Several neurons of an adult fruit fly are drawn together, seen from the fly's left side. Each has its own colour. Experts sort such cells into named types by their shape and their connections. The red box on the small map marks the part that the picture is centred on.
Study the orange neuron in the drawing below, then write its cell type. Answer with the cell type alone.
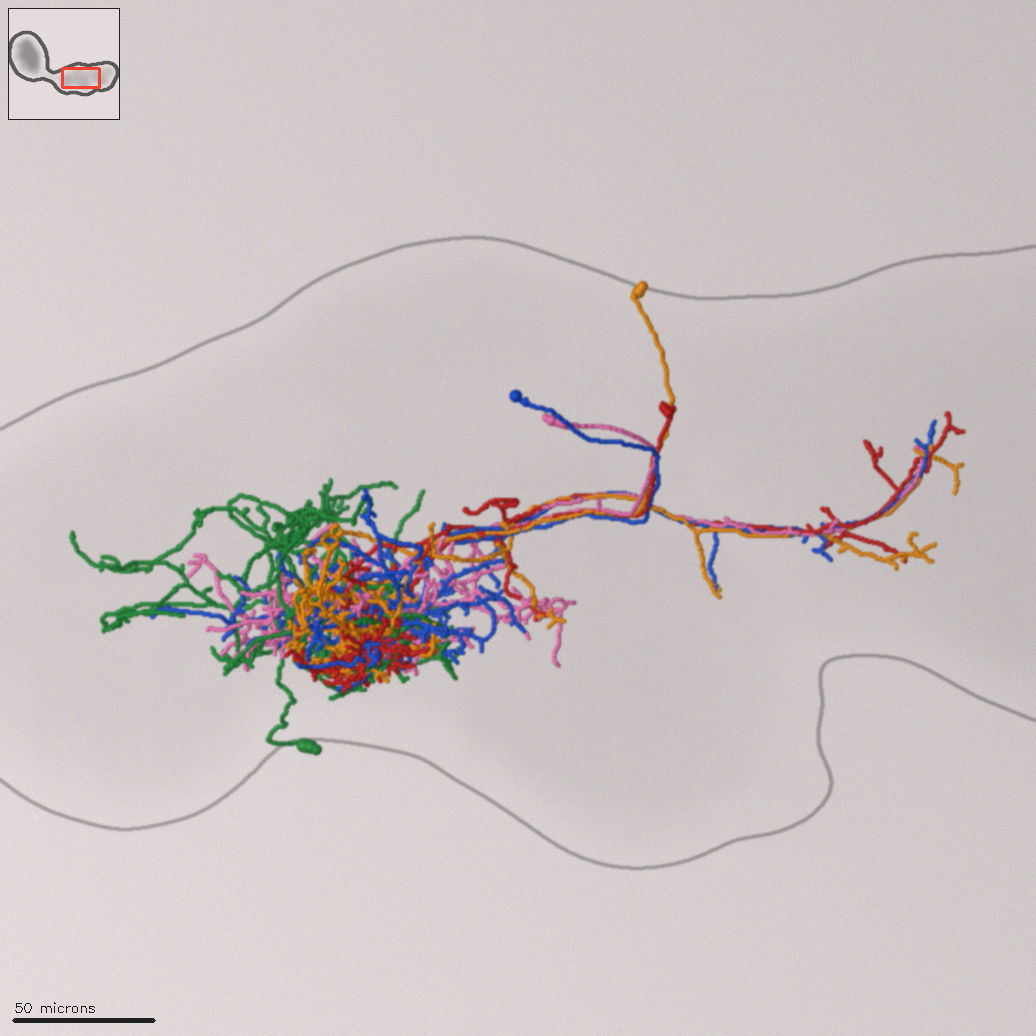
IN11A013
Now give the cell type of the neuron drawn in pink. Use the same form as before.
IN11A012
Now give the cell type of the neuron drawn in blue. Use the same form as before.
IN11A016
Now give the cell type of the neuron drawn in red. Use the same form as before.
IN11A022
